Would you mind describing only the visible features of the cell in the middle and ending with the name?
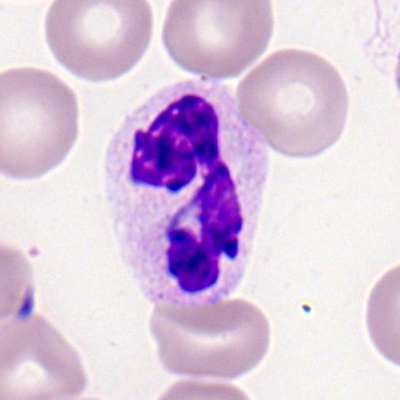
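Looking first at the outline, I see a smooth oval, longer from top to bottom than from side to side. The chromatin is dark purple and coarsely clumped. There is plenty of cytoplasm, pale pinkish-lilac, and on a closer look it is filled with fine, faint pinkish granules. This is a segmented neutrophil.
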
